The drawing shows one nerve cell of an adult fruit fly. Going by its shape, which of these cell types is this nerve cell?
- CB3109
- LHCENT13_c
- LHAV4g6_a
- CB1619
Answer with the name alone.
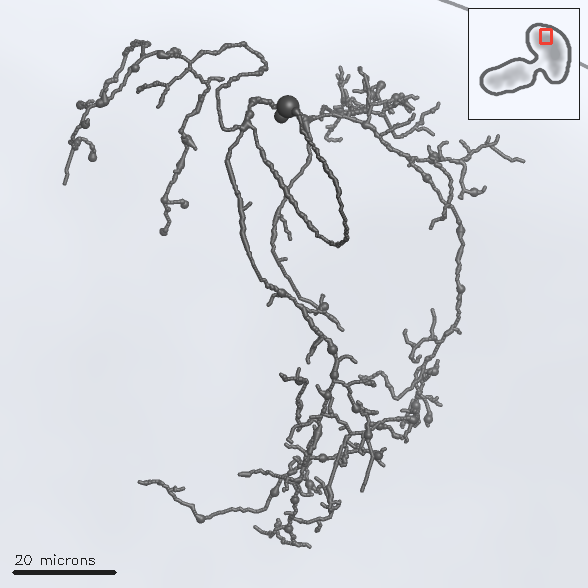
LHCENT13_c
